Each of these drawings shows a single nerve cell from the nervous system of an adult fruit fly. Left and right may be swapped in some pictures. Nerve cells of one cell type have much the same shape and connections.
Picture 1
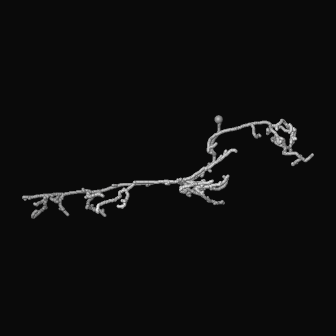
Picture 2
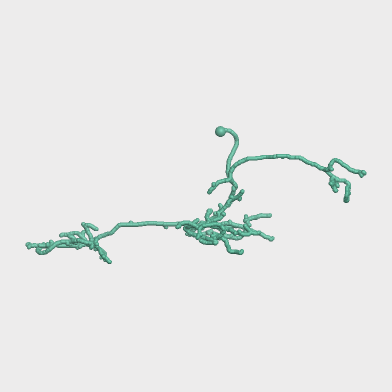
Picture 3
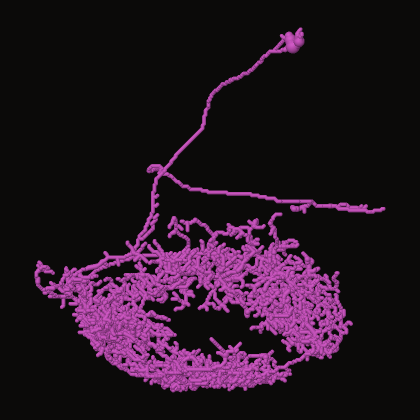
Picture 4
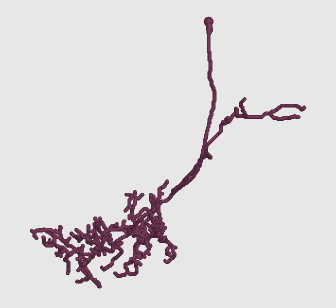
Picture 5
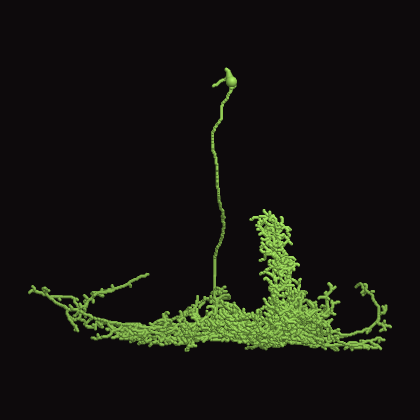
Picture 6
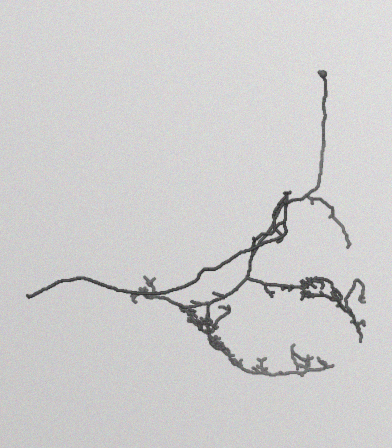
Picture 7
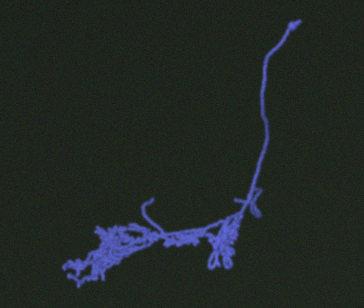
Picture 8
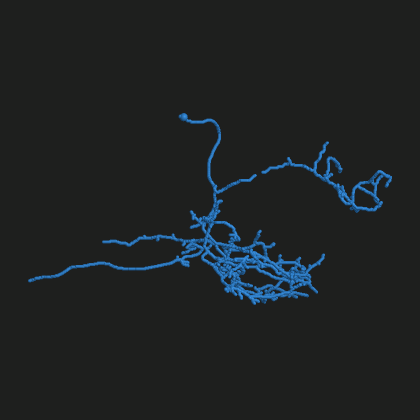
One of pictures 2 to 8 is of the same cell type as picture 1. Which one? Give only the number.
2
